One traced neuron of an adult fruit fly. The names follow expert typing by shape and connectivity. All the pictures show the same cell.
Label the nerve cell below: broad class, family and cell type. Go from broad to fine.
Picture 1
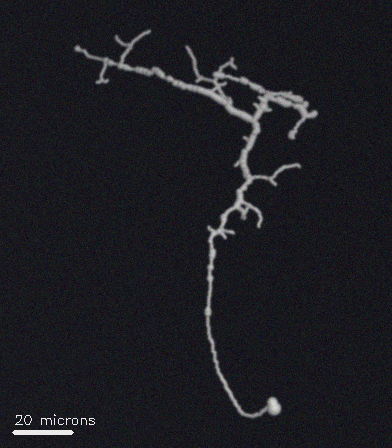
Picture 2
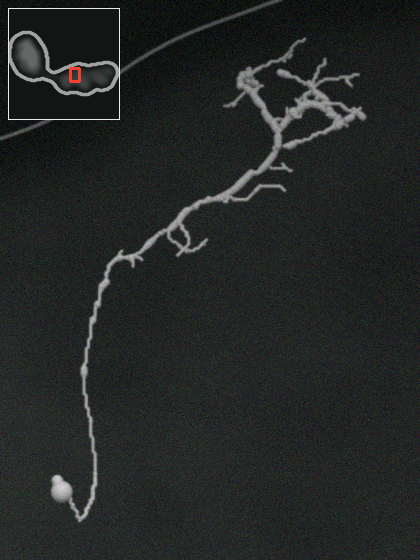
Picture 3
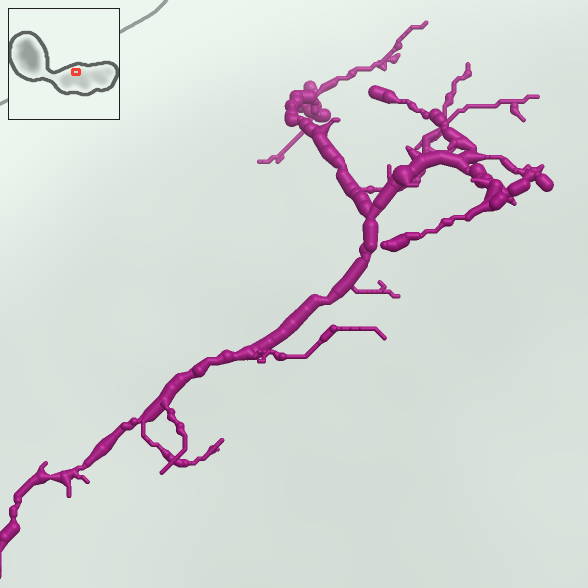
nerve-cord intrinsic neuron; hemilineage 03B; IN03B064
